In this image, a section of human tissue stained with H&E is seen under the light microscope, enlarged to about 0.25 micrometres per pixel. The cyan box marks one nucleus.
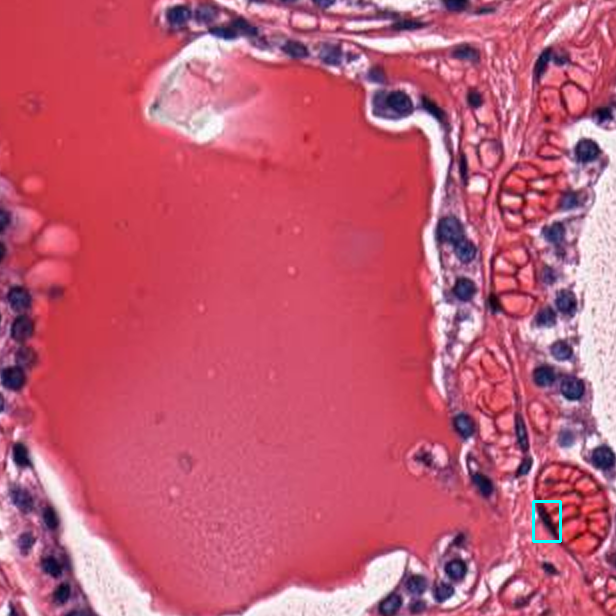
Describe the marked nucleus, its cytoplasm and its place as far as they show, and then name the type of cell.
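The nucleus is thin, elongated and densely dark, with no visible internal detail. The nucleus curves to follow the rounded outline of a small vessel it borders. It lies flat against the edge of that vessel's lumen, which is filled with tightly stacked bright red discs. No separate cytoplasm can be made out; at most a very thin pink rim lines the vessel wall. On its outer side it is bordered by pale pink fibrous tissue. Type of cell: endothelial cell.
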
